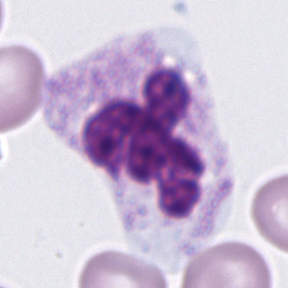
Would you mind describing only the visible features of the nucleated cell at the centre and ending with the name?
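Its outline is irregular and angular, not round, and the chromatin is dense, dark purple and coarsely clumped. Red cells lie close around it without overlapping it. It's a segmented neutrophil.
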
